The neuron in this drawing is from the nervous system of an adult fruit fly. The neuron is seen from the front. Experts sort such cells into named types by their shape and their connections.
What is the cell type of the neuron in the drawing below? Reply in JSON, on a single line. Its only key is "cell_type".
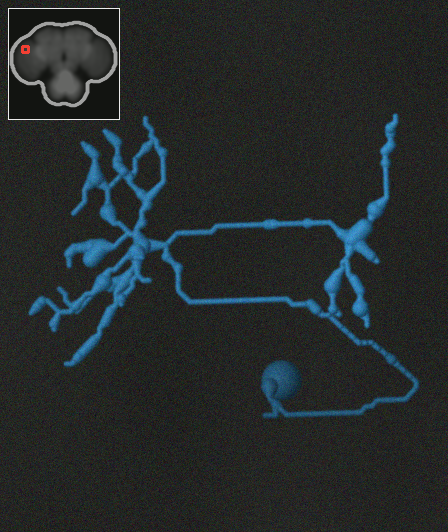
{"cell_type": "T4a"}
